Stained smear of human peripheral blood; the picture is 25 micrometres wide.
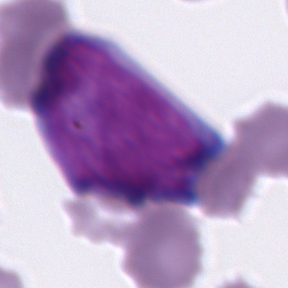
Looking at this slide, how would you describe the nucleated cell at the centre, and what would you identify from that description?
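Start with the shape: the outline is angular, roughly four-sided, its edges fairly straight rather than round. Now look around the purple mass; no separate rim of cytoplasm can be seen. Its border stains a darker blue-violet than its centre, clearest along the lower edge. In its left part lies one tiny dark dot. This is a myeloblast.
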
